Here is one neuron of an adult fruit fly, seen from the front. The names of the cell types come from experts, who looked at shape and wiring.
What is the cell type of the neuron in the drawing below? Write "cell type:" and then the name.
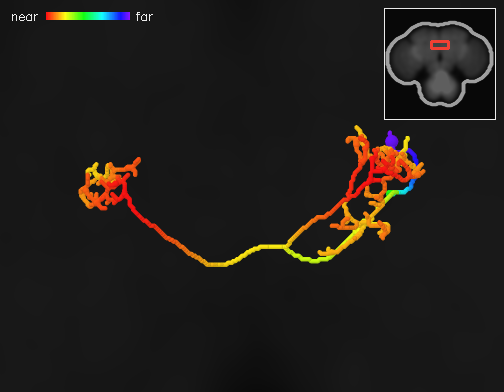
cell type: vDeltaF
